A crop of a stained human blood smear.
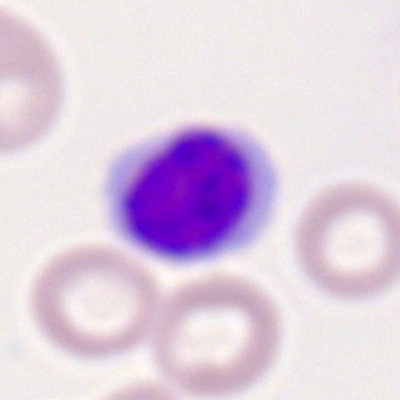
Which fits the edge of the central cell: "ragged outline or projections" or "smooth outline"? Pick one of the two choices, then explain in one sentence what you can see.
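Smooth outline. The cell outline is roughly round with a smooth edge.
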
